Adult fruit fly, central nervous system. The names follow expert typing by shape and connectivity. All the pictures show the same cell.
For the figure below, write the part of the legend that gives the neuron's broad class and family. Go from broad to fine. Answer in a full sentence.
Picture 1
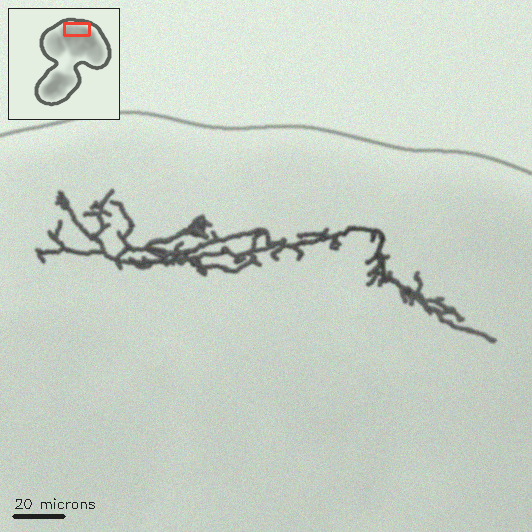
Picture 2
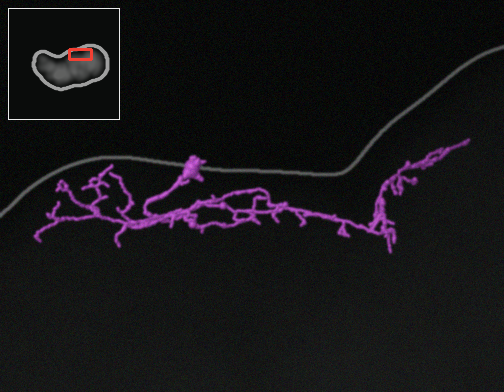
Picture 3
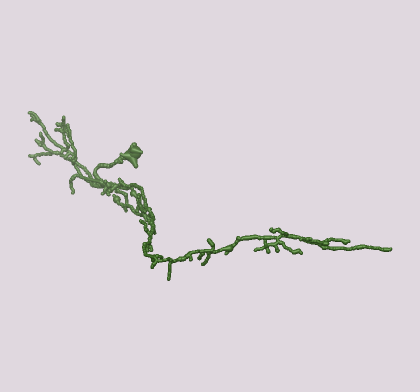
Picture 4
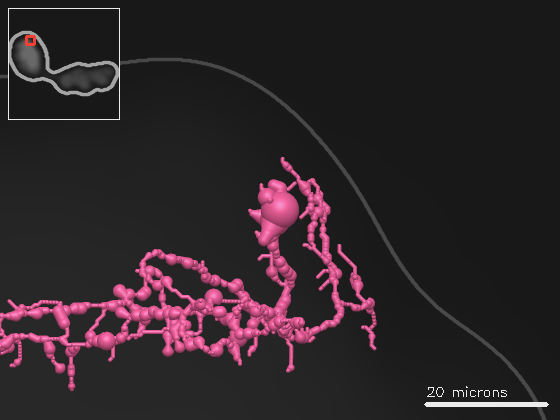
A central-brain intrinsic neuron of the DN1 family.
